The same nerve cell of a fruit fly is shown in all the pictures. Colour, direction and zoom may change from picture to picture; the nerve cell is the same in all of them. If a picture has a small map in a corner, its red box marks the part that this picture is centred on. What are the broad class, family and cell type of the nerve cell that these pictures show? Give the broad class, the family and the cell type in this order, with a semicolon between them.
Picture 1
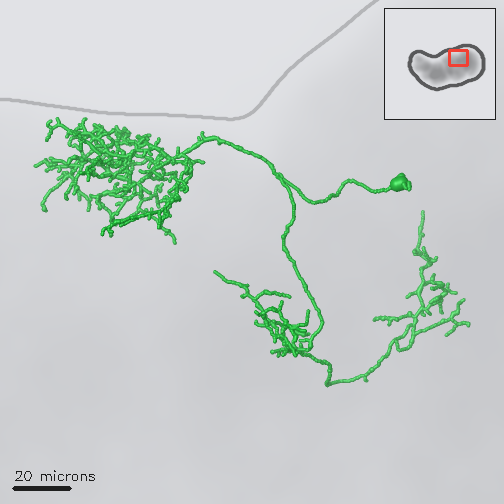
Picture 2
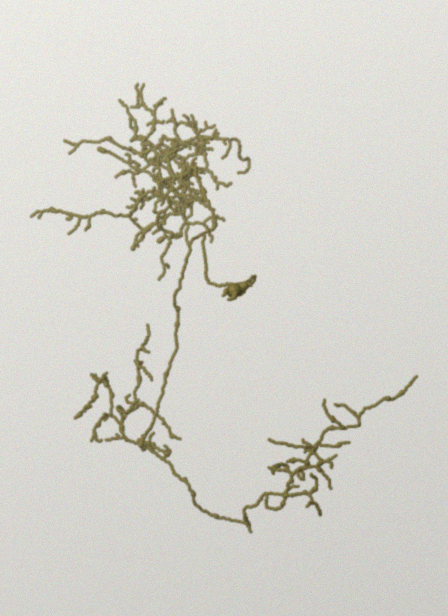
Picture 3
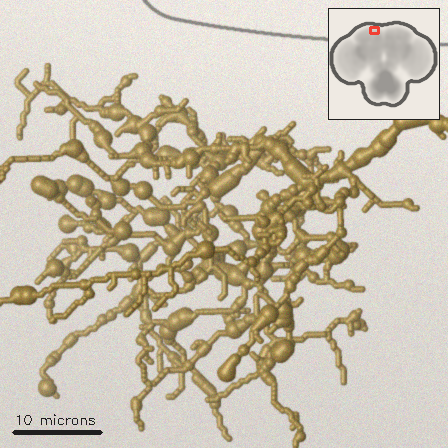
central-brain intrinsic neuron; hemilineage SMPad3; SMP128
